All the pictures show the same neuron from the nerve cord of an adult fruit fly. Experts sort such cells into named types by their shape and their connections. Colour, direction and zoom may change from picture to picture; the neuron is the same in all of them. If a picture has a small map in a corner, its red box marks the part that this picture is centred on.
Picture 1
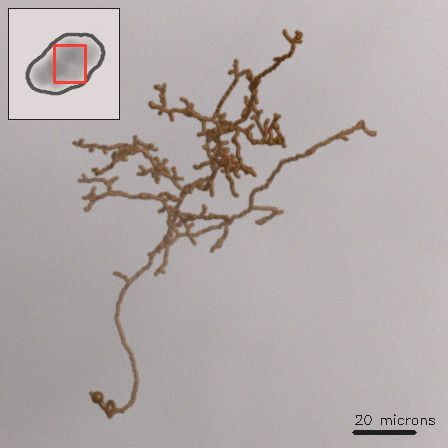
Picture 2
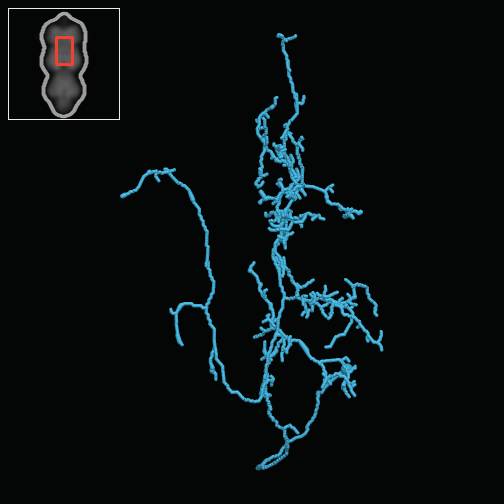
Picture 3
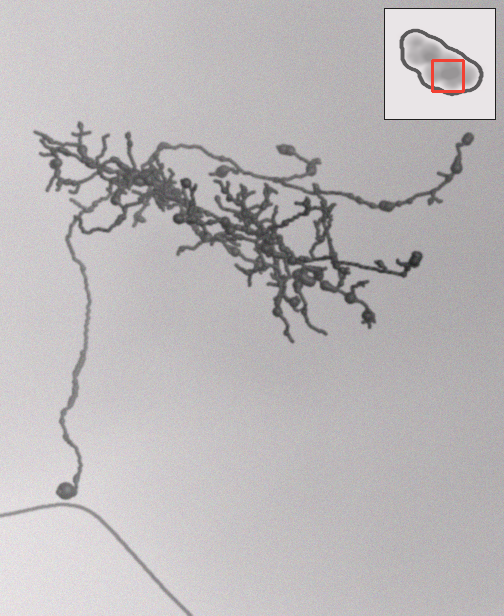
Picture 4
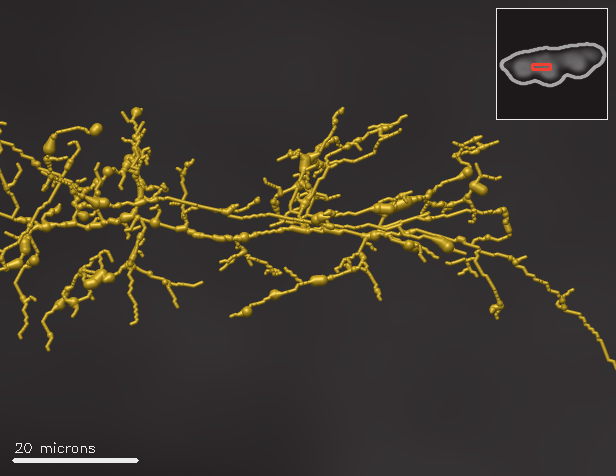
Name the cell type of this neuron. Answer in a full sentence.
The cell type is IN05B088.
